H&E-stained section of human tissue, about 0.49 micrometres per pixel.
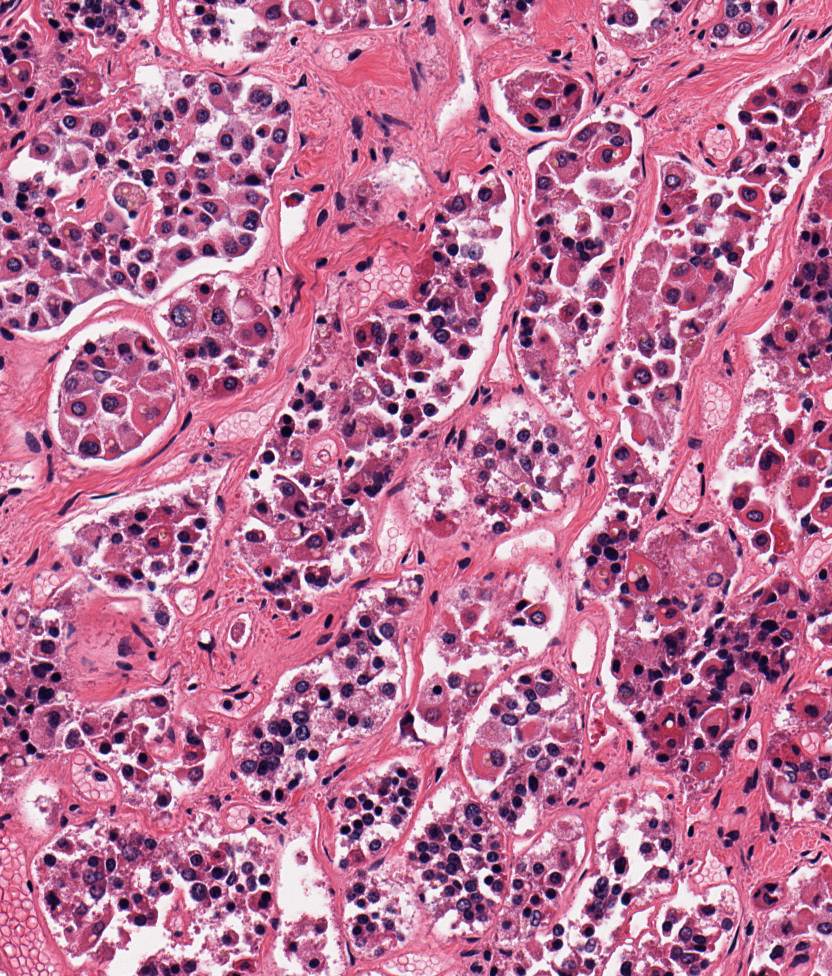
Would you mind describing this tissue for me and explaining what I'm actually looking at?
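Cells in nests throughout, separated by branching fibrous septa of pink collagen with scattered elongated spindle-shaped nuclei. Within nests, cells loosely held, small clear gaps between them. Many smaller cells with round dark-staining nuclei and scant cytoplasm mixed among the large pink cells. Tissue: pituitary.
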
